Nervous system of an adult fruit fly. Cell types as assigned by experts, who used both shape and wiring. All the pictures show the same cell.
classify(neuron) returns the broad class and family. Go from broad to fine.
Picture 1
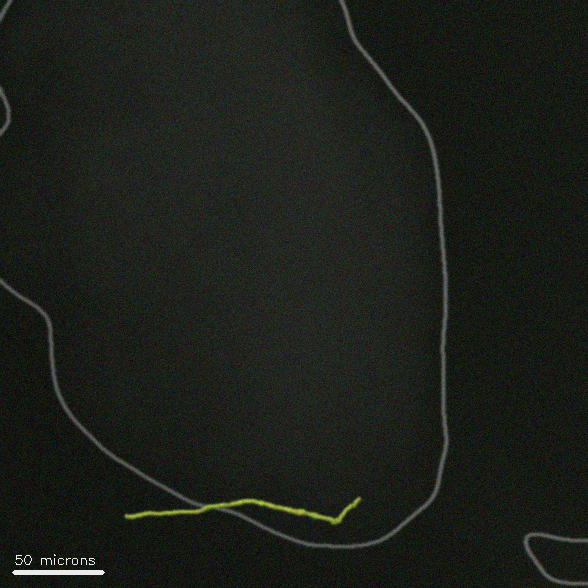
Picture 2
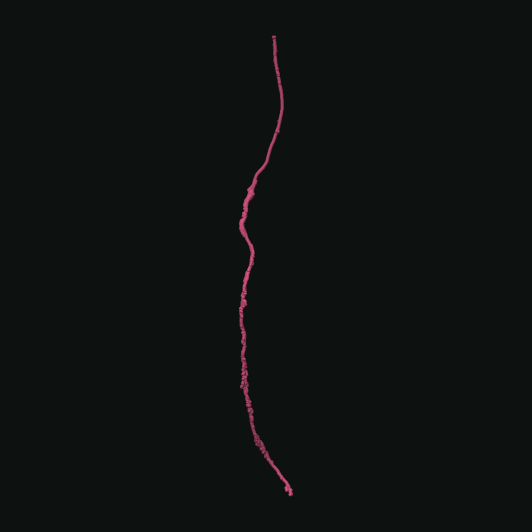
photoreceptor or other optic-lobe sensory neuron; class visual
